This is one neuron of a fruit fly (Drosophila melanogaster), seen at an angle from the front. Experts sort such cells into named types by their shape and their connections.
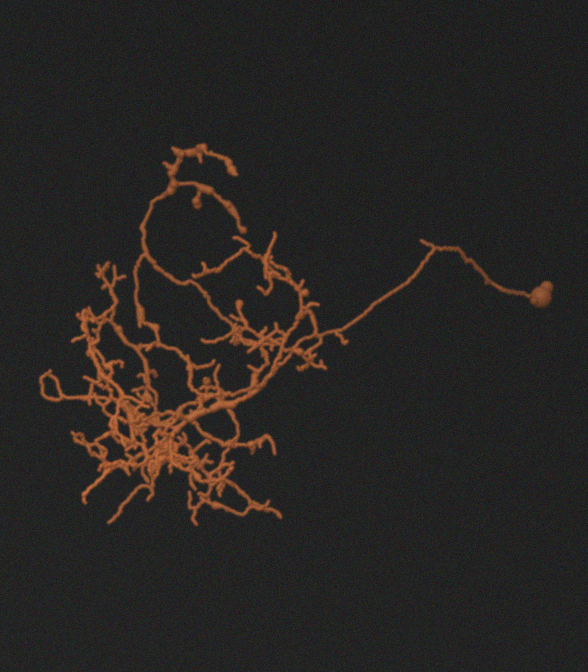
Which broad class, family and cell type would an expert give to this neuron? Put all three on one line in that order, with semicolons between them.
nerve-cord intrinsic neuron; hemilineage 20A.22A; IN20A.22A047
